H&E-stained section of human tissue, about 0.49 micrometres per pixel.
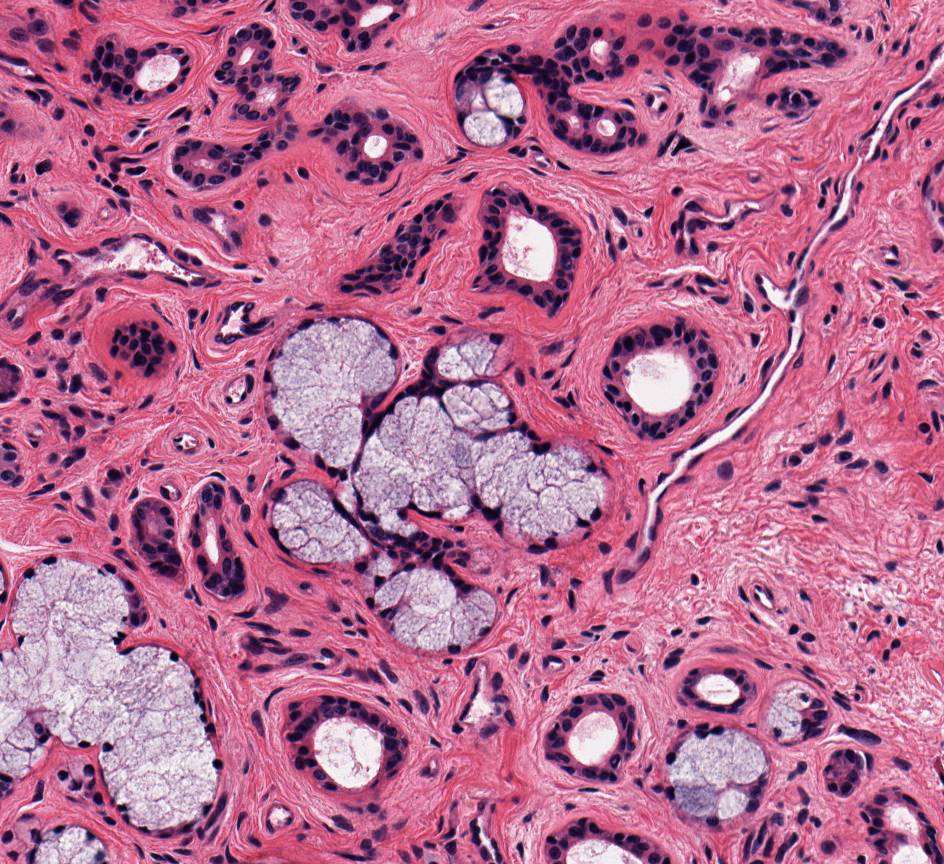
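Minor salivary gland: many small, separate epithelial units lie scattered through a dense pink fibrous stroma across the whole field. Notice the cluster of rounded units in the centre, filled with pale grey, finely bubbly material; the largest mass of it lies at the lower left edge. Where units hold this grey material, their nuclei are dark, flattened and pressed to the outer rim.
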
